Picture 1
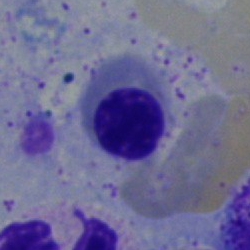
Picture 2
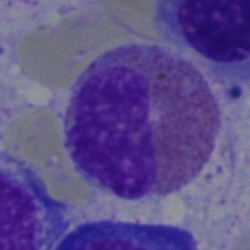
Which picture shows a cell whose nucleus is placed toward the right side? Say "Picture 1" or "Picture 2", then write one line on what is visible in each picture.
Picture 1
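In picture 1: The rim of cytoplasm is widest on the upper-left side of the nucleus.
In picture 2: The nucleus sits to the left side of the cell.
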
